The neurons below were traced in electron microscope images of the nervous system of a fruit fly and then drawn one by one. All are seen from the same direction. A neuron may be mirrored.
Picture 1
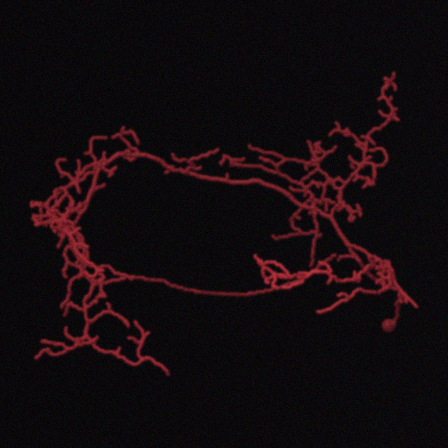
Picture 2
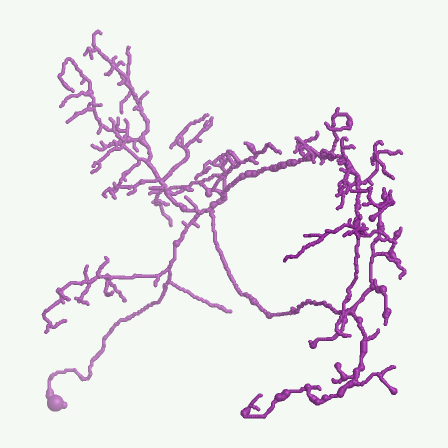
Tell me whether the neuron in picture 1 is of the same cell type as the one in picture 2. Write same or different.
different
